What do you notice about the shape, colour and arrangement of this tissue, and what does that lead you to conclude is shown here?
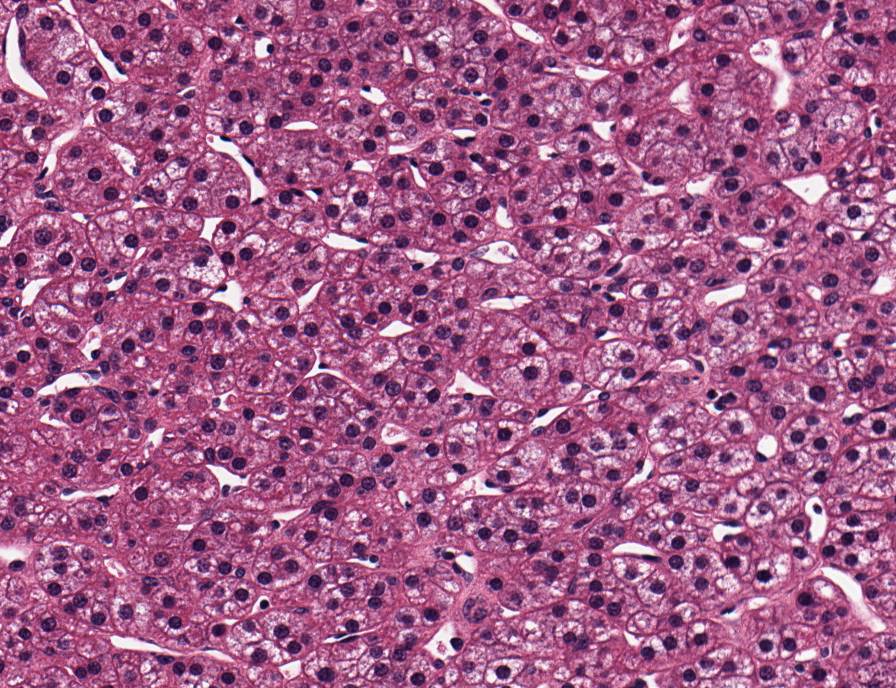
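Let me see: large polygonal cells form solid sheets and cords across the whole field, with narrow slit-like spaces between them. Many of these cells have pale, finely vacuolated cytoplasm that is partly clear. The spaces are mostly empty, lined by a few flattened dark nuclei. I find no fibrous bands or connective tissue tracts crossing the field. This tissue is adrenal gland.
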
